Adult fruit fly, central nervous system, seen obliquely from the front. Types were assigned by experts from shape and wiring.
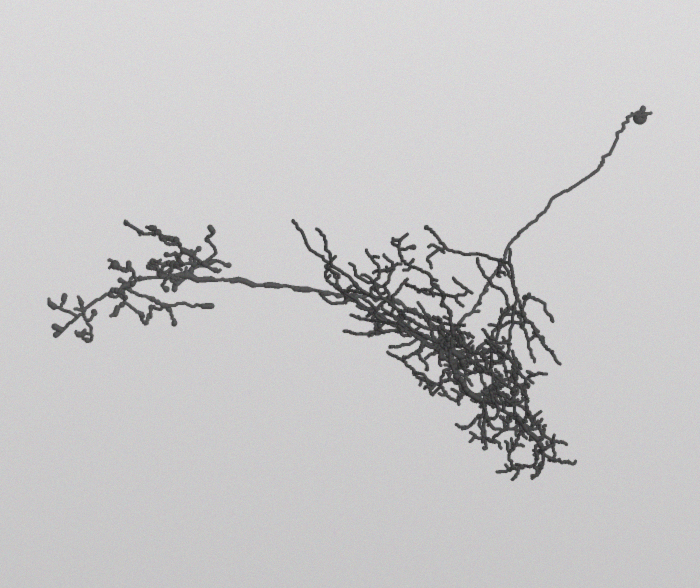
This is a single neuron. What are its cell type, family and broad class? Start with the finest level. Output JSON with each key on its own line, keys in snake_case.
{
 "cell_type": "LAL152",
 "family": "hemilineage DM5_central",
 "broad_class": "central-brain intrinsic neuron"
}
